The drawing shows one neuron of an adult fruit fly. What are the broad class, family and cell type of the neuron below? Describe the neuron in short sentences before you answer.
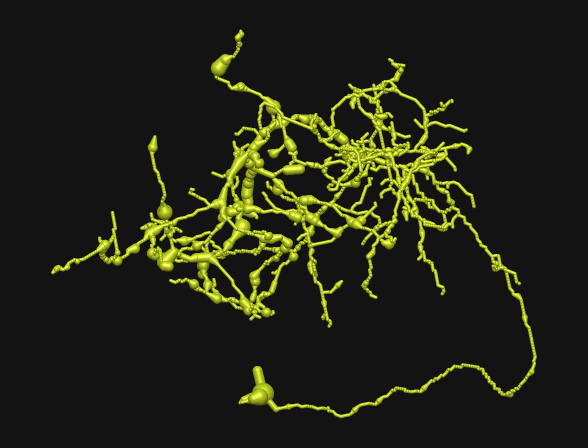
The picture shows dozens of branch ends. In this view it is wider than it is tall. Its broad class is nerve-cord intrinsic neuron. The family is hemilineage 13B. Its cell type is IN13B044.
